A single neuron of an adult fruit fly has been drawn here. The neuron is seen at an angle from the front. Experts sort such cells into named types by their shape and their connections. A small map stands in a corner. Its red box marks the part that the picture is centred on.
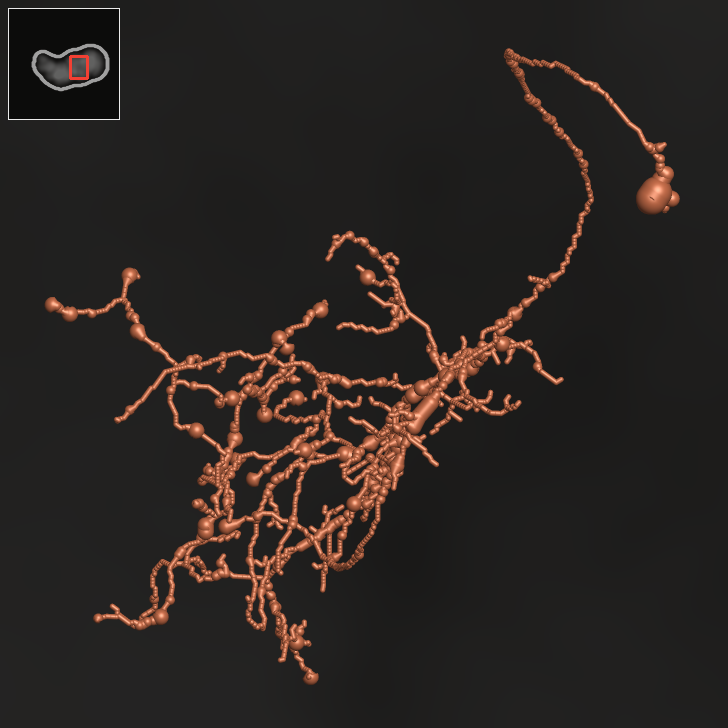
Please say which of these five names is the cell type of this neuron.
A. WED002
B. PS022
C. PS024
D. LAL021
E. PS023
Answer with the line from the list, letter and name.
E. PS023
